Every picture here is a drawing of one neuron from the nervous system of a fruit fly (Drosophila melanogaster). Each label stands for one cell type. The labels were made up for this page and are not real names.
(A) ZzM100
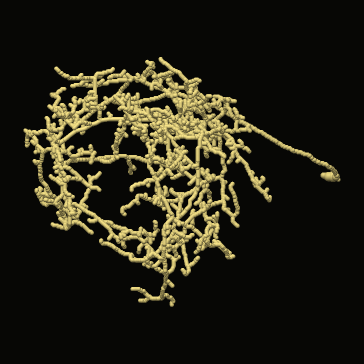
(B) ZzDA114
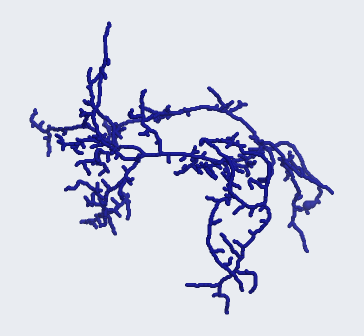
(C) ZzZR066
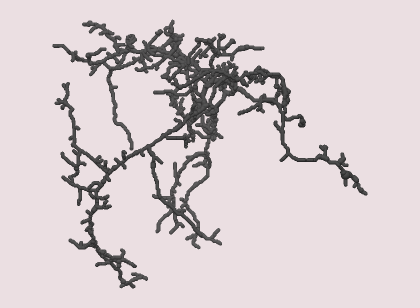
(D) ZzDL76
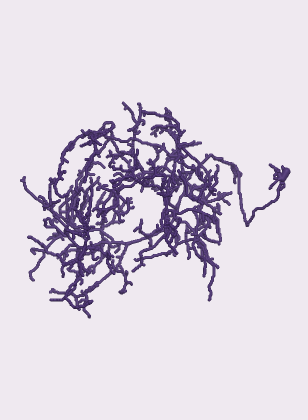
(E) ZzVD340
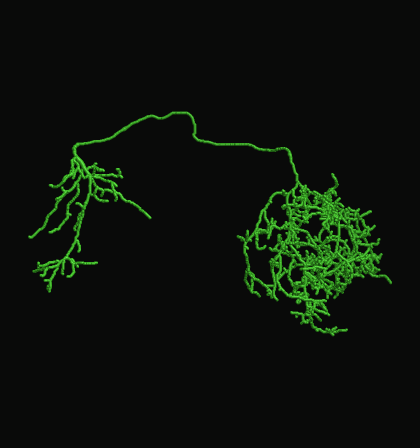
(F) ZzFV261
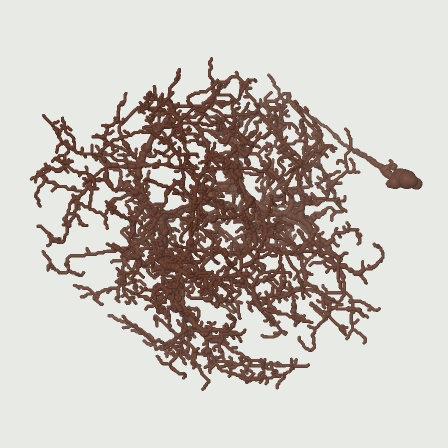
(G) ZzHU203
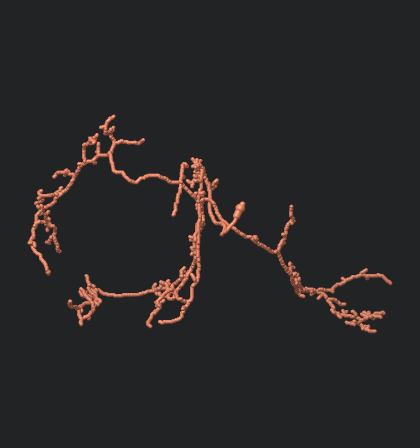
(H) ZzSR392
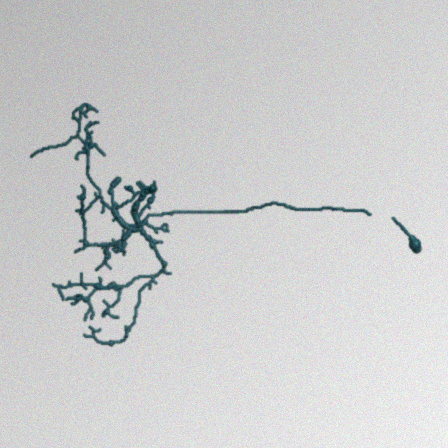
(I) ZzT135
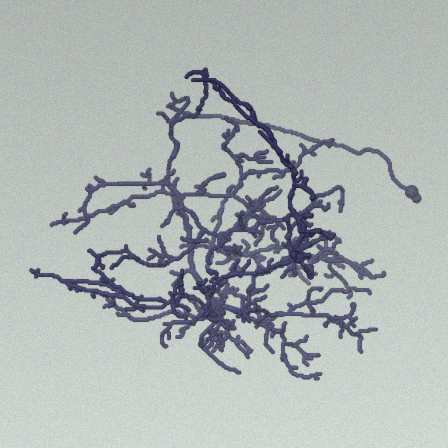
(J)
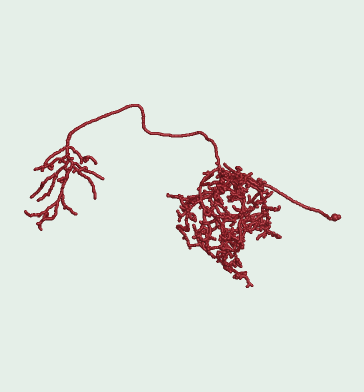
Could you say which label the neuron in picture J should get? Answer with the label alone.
ZzVD340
